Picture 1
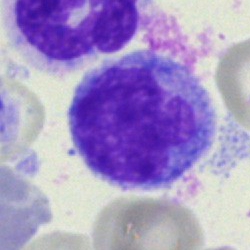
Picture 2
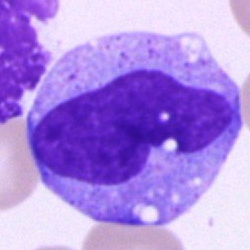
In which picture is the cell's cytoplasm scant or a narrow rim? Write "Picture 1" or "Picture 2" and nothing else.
Picture 1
